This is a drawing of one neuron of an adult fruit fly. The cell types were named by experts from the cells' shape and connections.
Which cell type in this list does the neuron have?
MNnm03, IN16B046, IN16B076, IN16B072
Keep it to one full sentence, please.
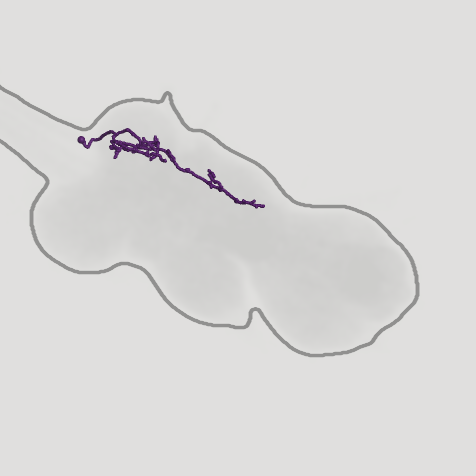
The cell type of the neuron here is IN16B046.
